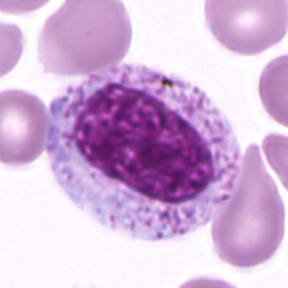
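Myelocyte, central cell. Outline smooth, no projections. Long axis of nucleus slants upper left to lower right. Small purple granules scattered throughout the cytoplasm; no vacuoles.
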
